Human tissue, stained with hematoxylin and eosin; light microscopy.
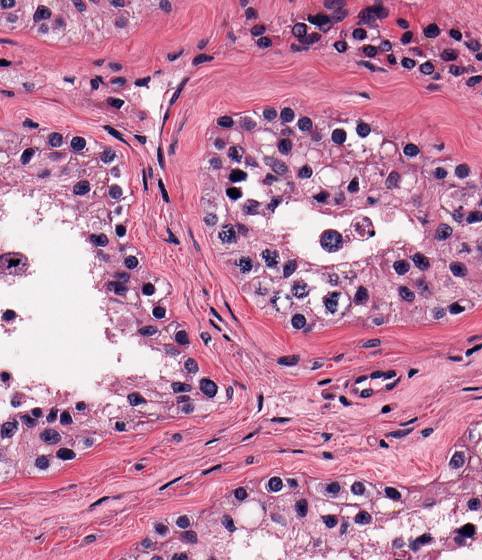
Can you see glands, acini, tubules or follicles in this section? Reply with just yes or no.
Yes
